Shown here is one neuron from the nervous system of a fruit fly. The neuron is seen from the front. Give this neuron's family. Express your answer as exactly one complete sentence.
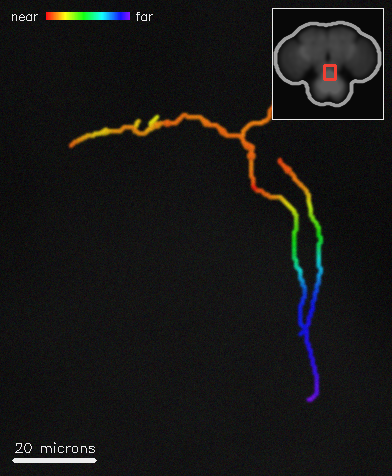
When grouped by family, this neuron is class mechanosensory.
